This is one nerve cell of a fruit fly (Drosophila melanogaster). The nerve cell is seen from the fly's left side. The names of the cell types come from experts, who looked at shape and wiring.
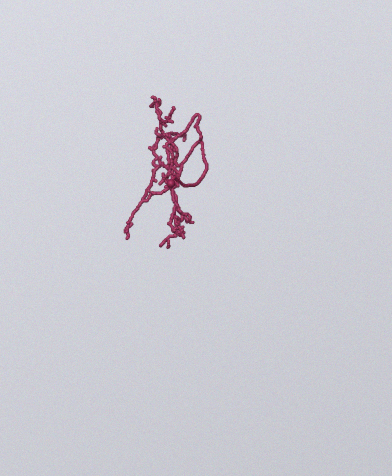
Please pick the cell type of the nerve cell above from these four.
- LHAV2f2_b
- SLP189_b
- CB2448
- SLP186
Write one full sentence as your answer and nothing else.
As for cell type, this nerve cell is SLP189_b.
